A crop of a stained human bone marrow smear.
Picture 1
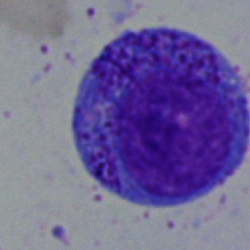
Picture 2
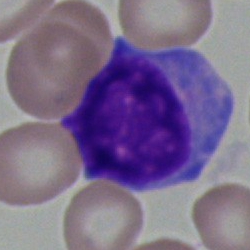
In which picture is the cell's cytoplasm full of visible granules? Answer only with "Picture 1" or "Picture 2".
Picture 1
